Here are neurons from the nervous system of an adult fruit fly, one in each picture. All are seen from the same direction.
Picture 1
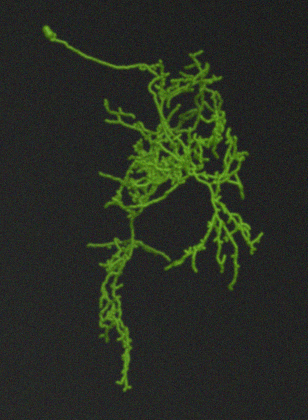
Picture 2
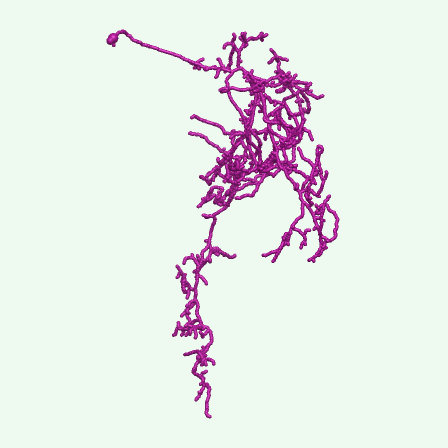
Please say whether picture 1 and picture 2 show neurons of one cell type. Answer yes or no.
yes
